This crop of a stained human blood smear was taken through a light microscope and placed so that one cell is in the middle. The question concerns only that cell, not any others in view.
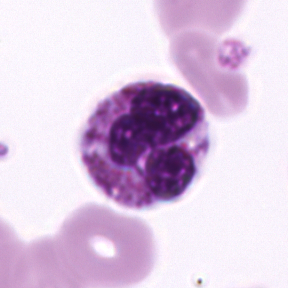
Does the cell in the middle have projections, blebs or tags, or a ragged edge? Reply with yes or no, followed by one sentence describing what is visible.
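No. The cell's outline is round and smooth.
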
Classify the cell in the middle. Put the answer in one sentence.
As for the central cell, it is an eosinophil.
